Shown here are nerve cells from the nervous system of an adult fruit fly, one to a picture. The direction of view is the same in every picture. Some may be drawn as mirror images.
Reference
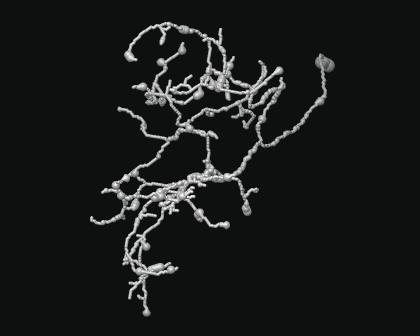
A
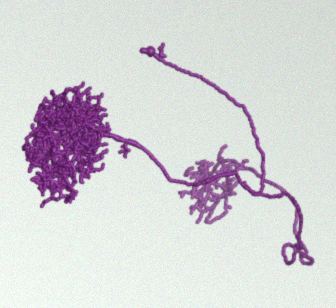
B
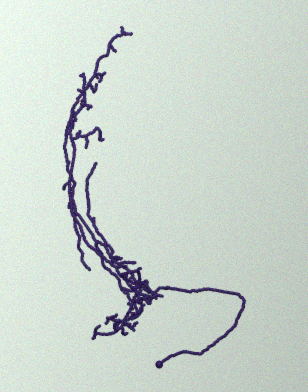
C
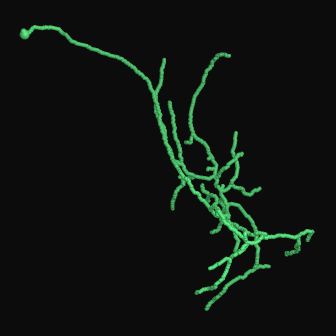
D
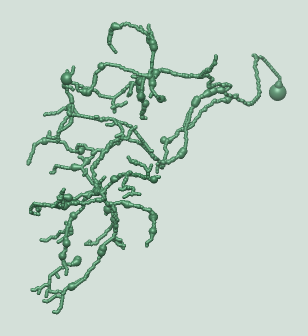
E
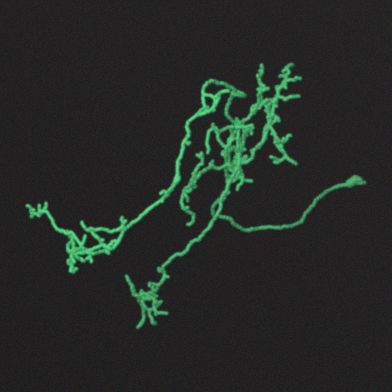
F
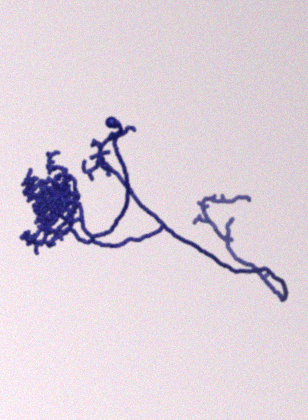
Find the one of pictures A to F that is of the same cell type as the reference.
D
